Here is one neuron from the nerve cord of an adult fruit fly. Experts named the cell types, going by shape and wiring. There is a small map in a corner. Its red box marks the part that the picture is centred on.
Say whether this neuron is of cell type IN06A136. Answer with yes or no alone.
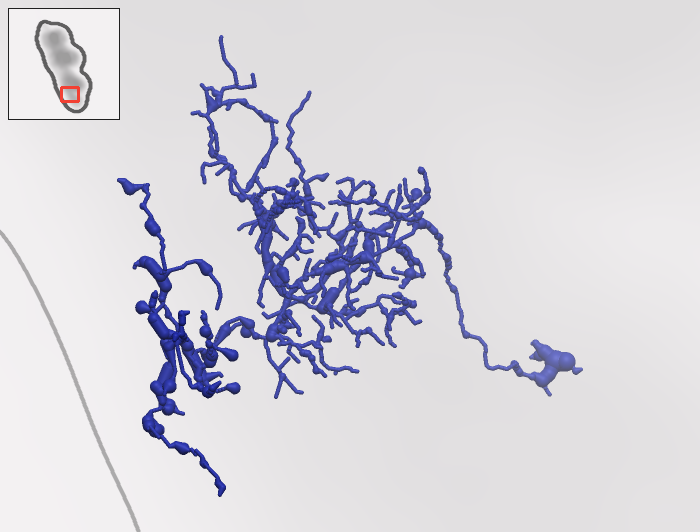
no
